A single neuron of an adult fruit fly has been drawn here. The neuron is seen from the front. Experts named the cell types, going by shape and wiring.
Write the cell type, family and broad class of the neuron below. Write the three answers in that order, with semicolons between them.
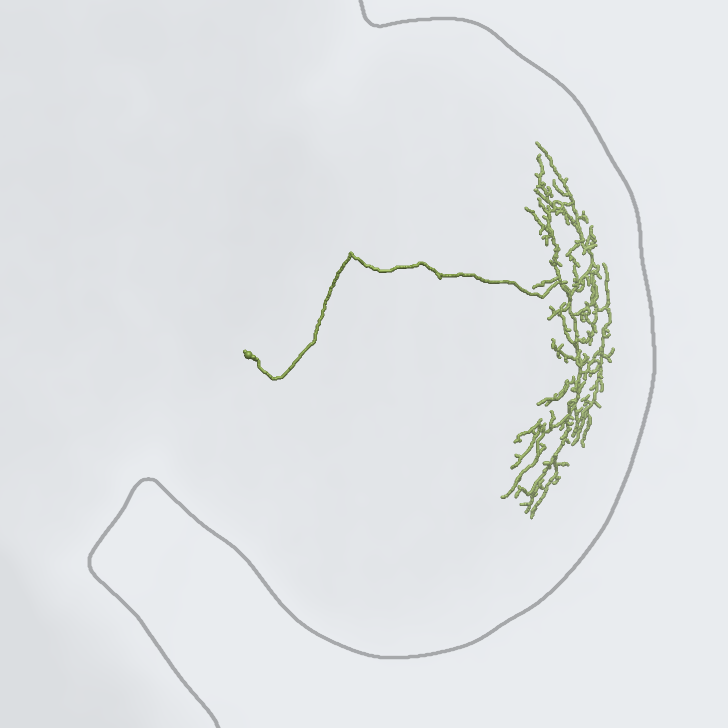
Cm20; Cm; optic-lobe intrinsic neuron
